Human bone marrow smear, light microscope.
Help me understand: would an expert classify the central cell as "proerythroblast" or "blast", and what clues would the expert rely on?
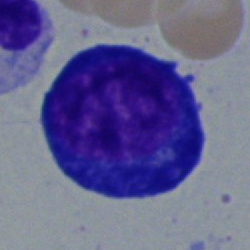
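The cell is a proerythroblast. Its cytoplasm stains deep blue, and its dark purple chromatin shows scattered paler patches. A small pale patch lies in the cytoplasm beside the nucleus at the lower right, and a few small knob-like blebs project from the upper right edge.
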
